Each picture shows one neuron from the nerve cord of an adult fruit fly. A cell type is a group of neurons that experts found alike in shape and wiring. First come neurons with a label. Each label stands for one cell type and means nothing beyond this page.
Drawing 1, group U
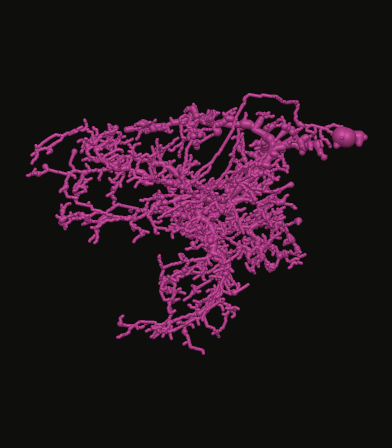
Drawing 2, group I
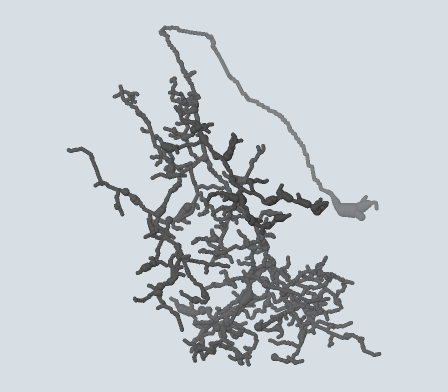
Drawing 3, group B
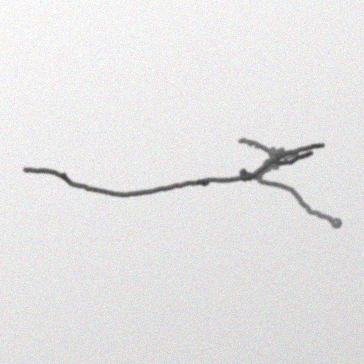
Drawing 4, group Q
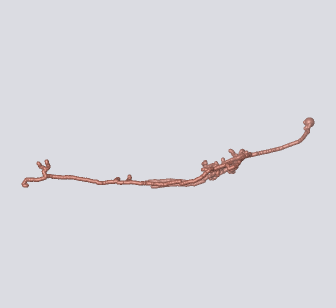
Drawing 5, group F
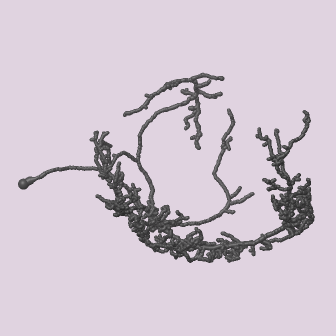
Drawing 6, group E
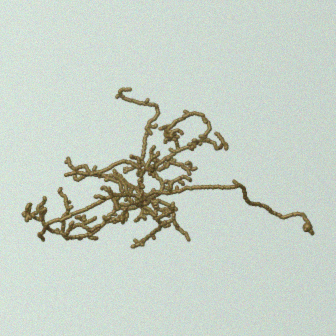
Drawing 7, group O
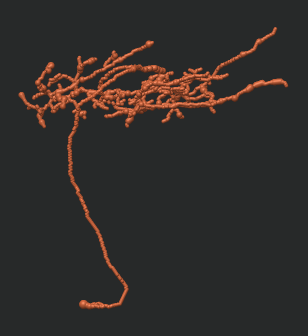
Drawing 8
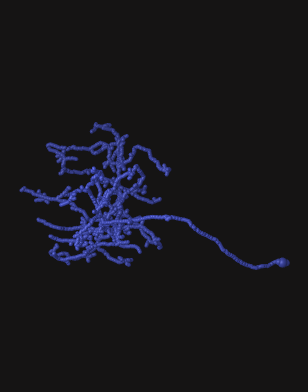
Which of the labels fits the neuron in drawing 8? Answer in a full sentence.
It belongs to group E.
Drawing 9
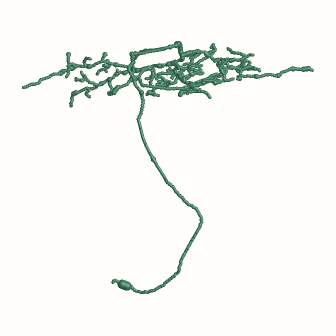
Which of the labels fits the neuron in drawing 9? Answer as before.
It belongs to group O.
